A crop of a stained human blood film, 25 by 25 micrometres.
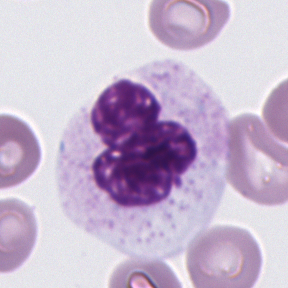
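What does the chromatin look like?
Dark purple and clumped, broken by paler clefts and streaks.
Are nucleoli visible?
None can be seen in the nucleus.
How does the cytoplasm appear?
Abundant and very pale lilac-grey, with no visible vacuoles.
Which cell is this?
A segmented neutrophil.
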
